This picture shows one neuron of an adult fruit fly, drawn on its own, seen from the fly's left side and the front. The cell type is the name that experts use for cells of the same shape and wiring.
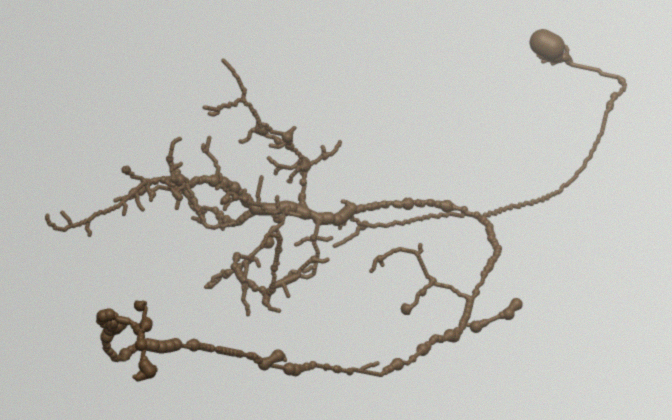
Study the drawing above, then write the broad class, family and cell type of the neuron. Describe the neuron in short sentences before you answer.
The cell body is at the upper right of the picture. Dozens of branch ends can be seen. This is a nerve-cord intrinsic neuron. The family is hemilineage 07B. Its cell type is IN07B086.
